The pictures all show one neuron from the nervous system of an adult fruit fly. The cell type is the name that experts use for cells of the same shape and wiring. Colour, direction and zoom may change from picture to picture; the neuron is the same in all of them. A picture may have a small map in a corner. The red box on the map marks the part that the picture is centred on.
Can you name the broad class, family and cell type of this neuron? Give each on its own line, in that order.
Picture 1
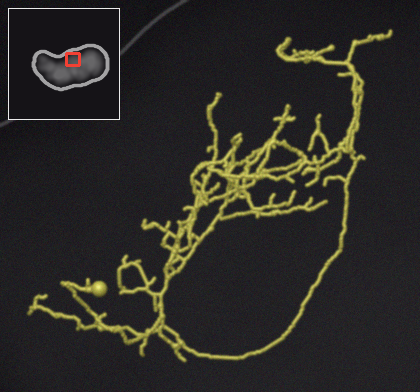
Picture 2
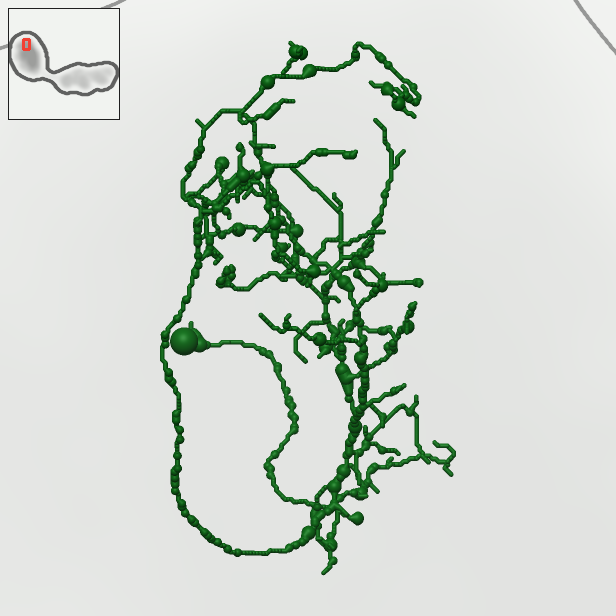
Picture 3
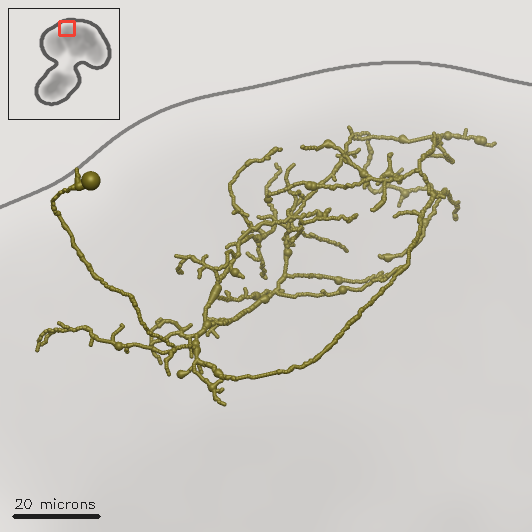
central-brain intrinsic neuron
hemilineage SLPal2
SLP046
